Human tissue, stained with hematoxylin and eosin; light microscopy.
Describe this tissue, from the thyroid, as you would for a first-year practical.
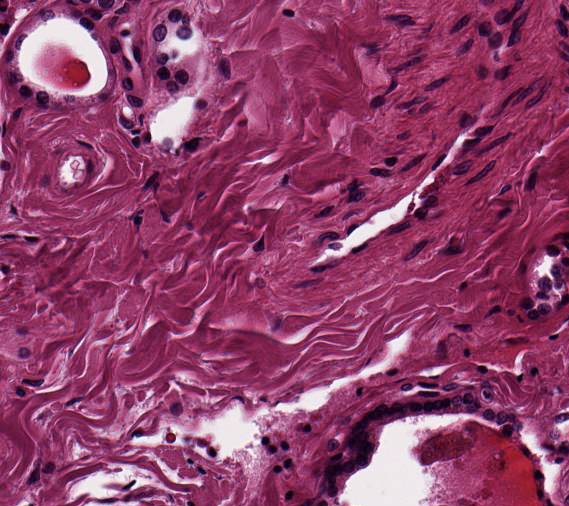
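First, dense, wavy, strongly eosinophilic collagen bundles dominate the field. Second, thin, elongated, dark stromal nuclei lie among them. Third, a round top-left lumen holds red-staining material, rimmed by flattened lining cells. Fourth, a bottom-right lumen lined by cells with crowded dark nuclei contains orange-pink material.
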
